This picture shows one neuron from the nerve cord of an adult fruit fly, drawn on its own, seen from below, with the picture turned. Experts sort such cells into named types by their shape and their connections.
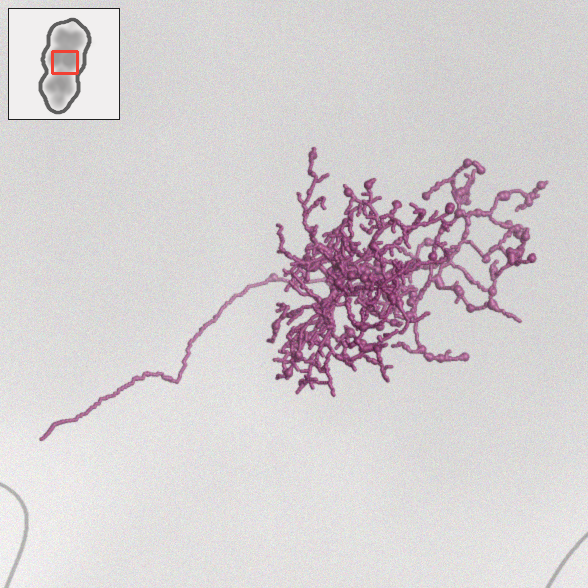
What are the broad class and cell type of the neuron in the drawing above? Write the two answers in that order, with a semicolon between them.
sensory neuron entering the nerve cord; SNxx33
